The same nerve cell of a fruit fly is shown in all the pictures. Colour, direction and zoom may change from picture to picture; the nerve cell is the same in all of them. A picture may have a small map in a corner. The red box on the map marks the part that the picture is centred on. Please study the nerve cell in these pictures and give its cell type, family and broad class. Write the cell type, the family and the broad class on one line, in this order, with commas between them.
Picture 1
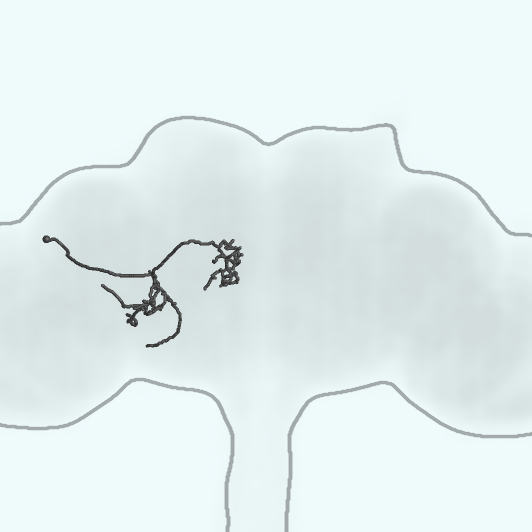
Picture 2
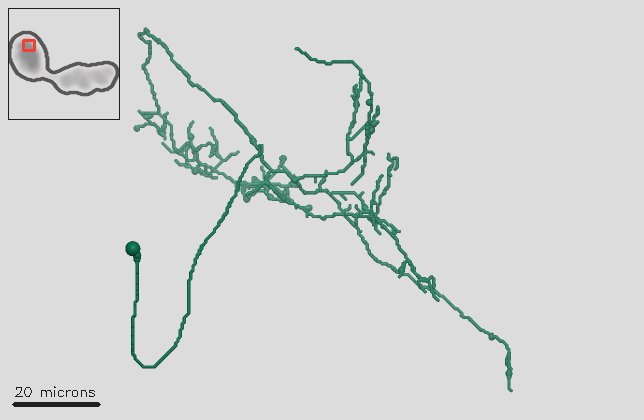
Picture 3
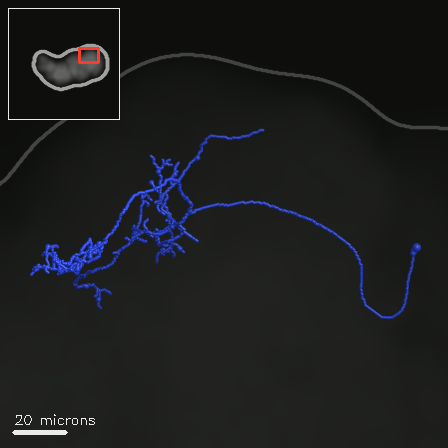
CB3360, hemilineage SIPa1_ventral, central-brain intrinsic neuron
